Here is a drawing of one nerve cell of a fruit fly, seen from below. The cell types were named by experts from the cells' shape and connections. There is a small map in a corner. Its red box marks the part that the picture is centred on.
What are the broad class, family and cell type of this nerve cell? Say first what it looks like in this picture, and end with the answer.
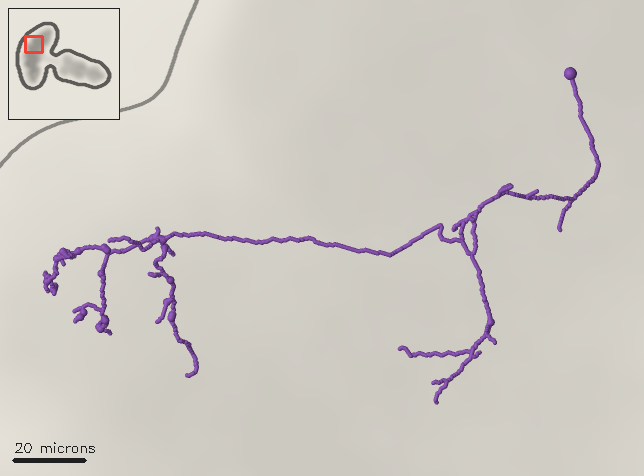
It lies in the brain. The cell body can be seen at the upper right of the picture. By the scale bar it is about 160 microns wide in this view. It is a central-brain intrinsic neuron. The family is hemilineage SLPad1_posterior. It is of cell type SMP213.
